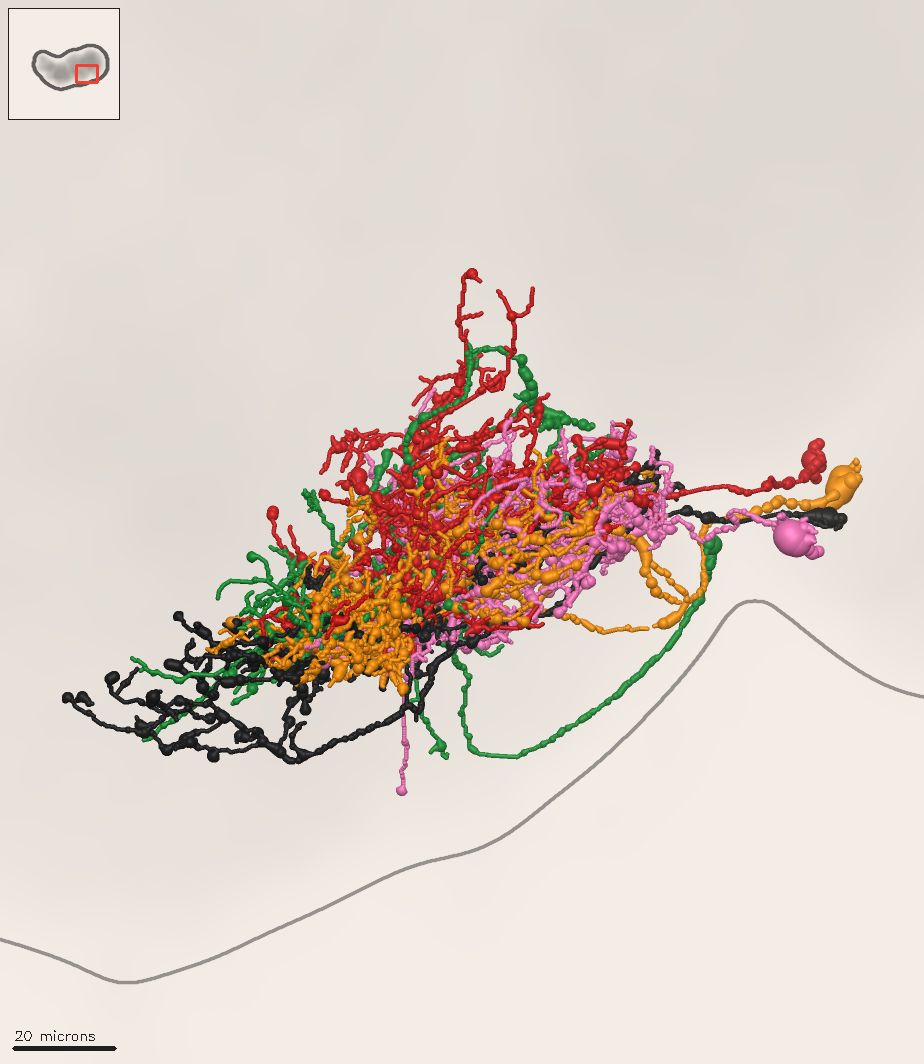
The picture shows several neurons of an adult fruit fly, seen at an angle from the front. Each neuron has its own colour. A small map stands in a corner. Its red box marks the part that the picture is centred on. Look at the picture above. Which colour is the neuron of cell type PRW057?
green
